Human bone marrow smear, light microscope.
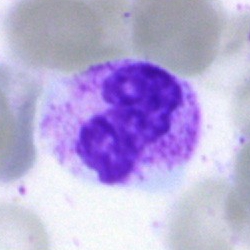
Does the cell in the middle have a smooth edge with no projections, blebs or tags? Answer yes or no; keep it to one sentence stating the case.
Yes, it is a smooth edge that the cell has.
